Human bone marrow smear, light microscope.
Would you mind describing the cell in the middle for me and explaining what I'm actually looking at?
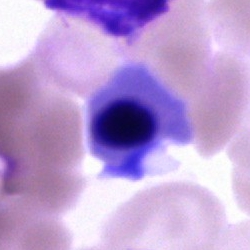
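Nucleolus: none seen. Nuclear position: off-centre to the left, leaving a wider band of cytoplasm on the right. Cytoplasm colour: blue-violet. Granules: none visible. Name: erythroblast.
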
